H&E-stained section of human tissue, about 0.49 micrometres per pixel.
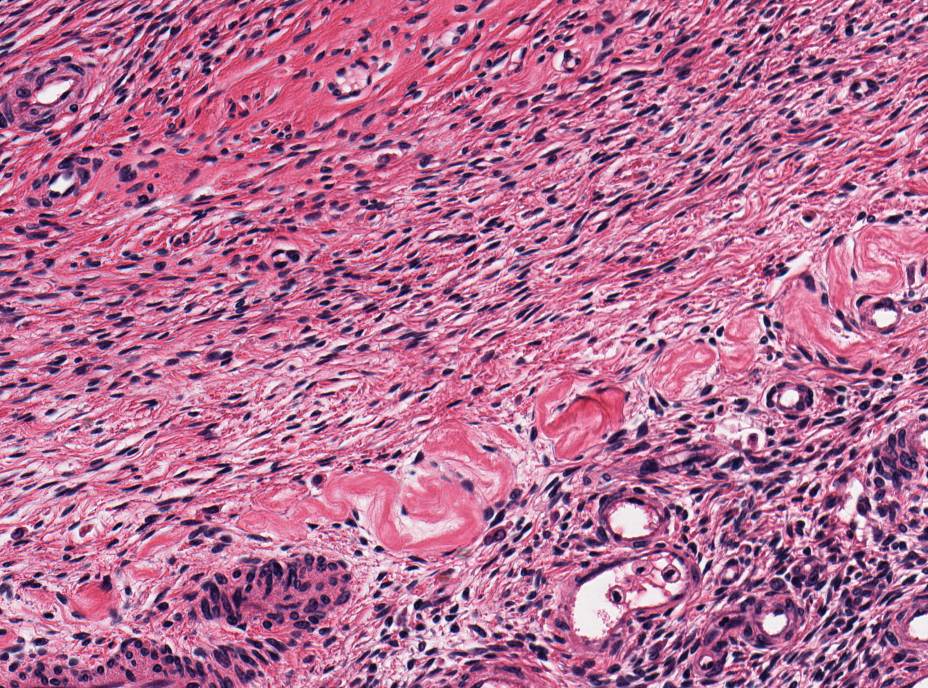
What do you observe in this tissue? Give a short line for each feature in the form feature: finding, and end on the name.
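Layout: mostly dense spindle cells streaming roughly left to right across the upper two-thirds
Nuclei: elongated, dark-staining, little cytoplasm around them
Lower right: more crowded, rounder nuclei than above
Bottom left edge: compact nest of tightly crowded cells, dark oval nuclei
Name: ovary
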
